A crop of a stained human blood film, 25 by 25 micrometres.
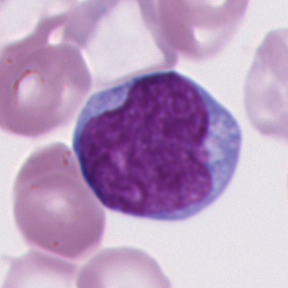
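Myeloblast, the cell in the middle of this stained blood smear. Notice first its round, smooth outline, about 14 micrometres across. The nucleus fills about 70% of the cell's area, and a notch cuts into its upper-left border. Look closely at the chromatin: it is finely granular and evenly spread, with no coarse dark clumps. The cytoplasm makes only a narrow rim, widest on the right side.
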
